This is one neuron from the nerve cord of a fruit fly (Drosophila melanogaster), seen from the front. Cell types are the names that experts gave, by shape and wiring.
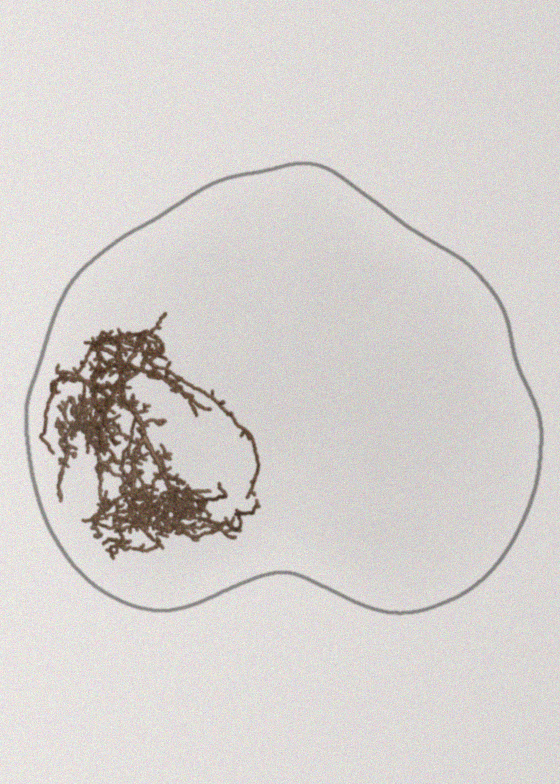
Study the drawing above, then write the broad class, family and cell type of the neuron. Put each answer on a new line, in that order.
nerve-cord intrinsic neuron
hemilineage 03A
IN03A009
